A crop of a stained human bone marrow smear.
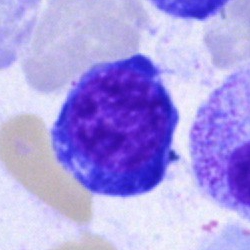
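Erythroblast in the centre of a stained human bone marrow smear. Outline roughly round. Chromatin clumped in a mottled purple pattern. Cytoplasm deep blue. Small blue bulge projecting from the upper right of the cell.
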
